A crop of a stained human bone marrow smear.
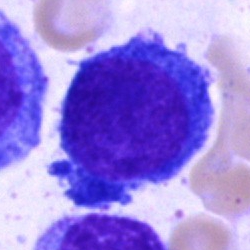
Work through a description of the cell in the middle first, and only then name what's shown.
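The cell has a roughly round outline with a fuzzy, irregular edge. Its chromatin is finely granular, with no coarse clumps. A thin rim of deep blue cytoplasm surrounds the nucleus. From the lower left of the cell protrudes a cluster of blue cytoplasmic blebs. The cell in the middle is a proerythroblast.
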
